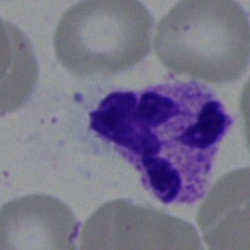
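Segmented neutrophil, the central cell in this stained bone marrow smear. Look first at the nucleus: it is divided into several separate dark lobes, and its chromatin is dense, dark purple and clumped. Around it the cytoplasm is a pale lilac-pink, and if you look closely you will see it holds fine, small purple granules.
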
